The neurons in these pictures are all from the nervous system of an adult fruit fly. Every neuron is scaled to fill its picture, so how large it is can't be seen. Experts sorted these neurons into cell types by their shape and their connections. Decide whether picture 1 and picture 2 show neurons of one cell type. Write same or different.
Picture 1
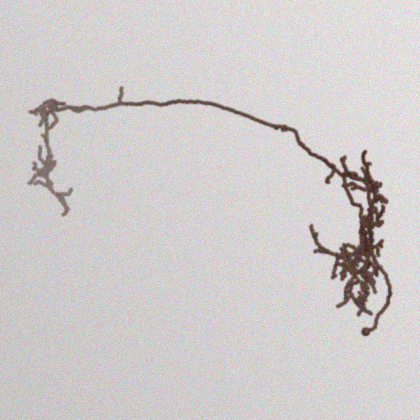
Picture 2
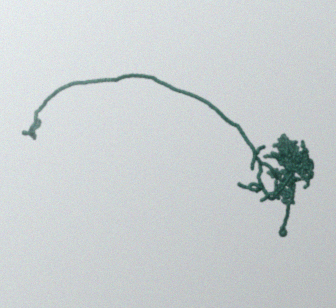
different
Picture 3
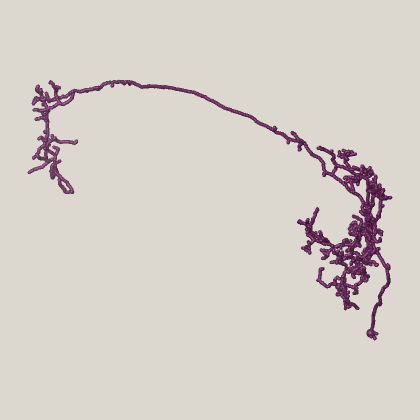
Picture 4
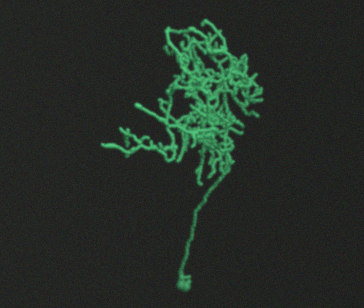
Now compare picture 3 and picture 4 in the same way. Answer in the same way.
different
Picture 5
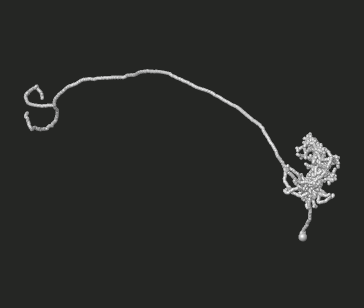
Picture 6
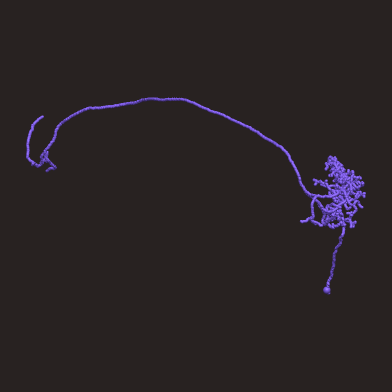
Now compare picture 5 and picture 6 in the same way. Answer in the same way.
same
